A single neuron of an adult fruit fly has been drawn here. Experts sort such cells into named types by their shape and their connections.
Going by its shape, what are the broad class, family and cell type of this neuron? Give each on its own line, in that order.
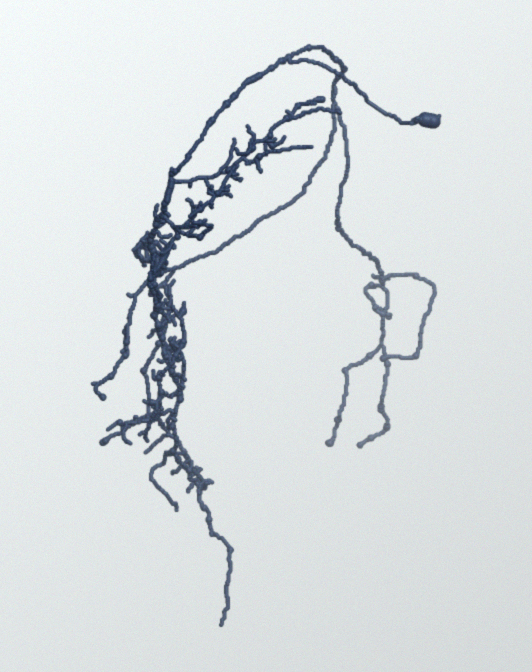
central-brain intrinsic neuron
hemilineage SMPad1
SIP143m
